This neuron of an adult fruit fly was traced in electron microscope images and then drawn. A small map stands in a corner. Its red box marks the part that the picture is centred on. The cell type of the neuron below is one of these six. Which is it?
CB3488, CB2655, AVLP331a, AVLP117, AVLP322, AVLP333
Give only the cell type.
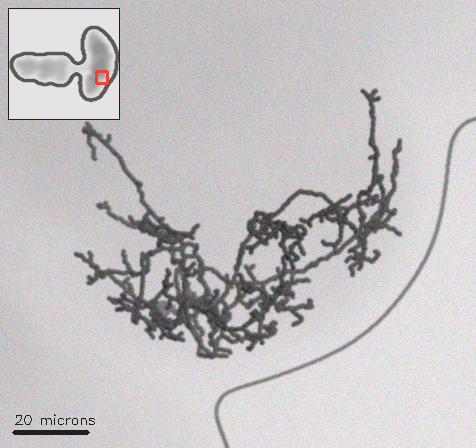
CB2655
